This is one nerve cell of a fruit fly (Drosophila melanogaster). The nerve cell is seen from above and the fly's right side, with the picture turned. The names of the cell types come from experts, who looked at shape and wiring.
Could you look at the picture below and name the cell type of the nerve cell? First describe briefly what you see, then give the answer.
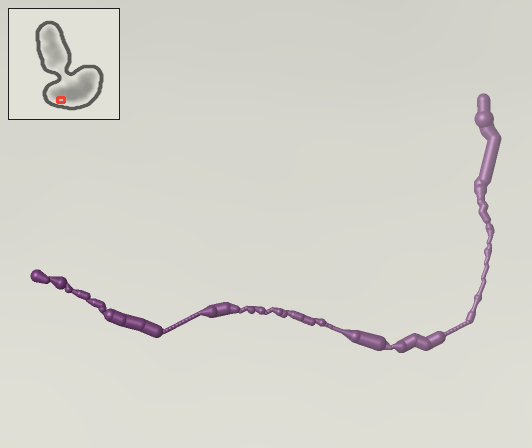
It is in the brain and does not reach the nerve cord. There are a dozen or fewer branch ends. It is a photoreceptor or other optic-lobe sensory neuron. The cell type is R7y.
